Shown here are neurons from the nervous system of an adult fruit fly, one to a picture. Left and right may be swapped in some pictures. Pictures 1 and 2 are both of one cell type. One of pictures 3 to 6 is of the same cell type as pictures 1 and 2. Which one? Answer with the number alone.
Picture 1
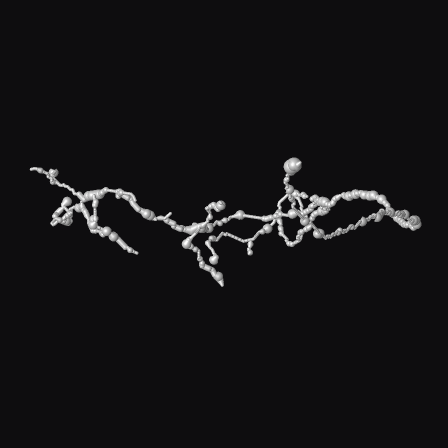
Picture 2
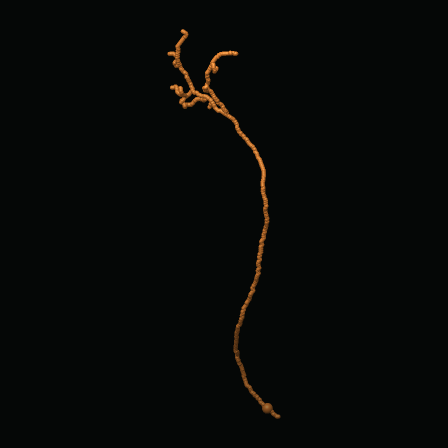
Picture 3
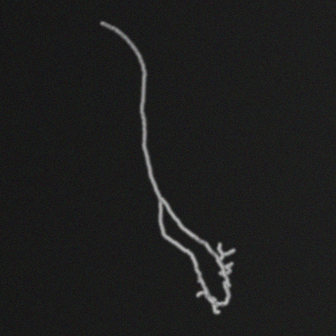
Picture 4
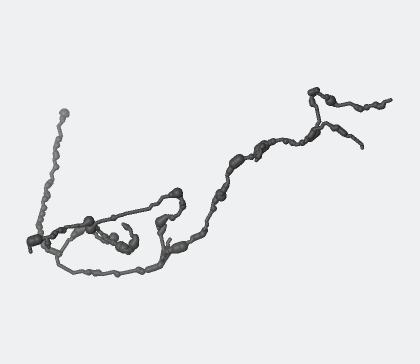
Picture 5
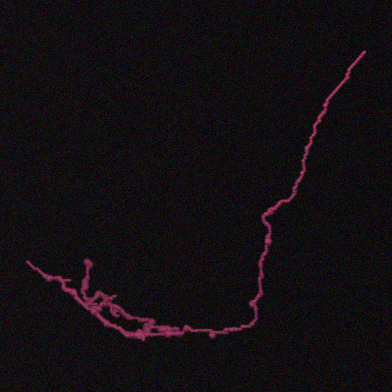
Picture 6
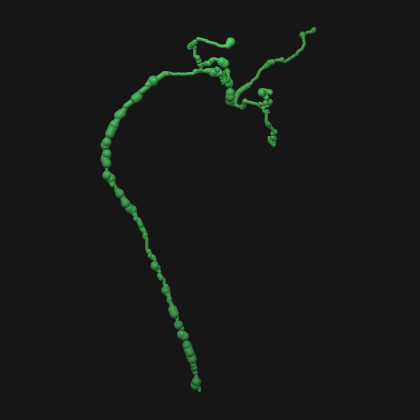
3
